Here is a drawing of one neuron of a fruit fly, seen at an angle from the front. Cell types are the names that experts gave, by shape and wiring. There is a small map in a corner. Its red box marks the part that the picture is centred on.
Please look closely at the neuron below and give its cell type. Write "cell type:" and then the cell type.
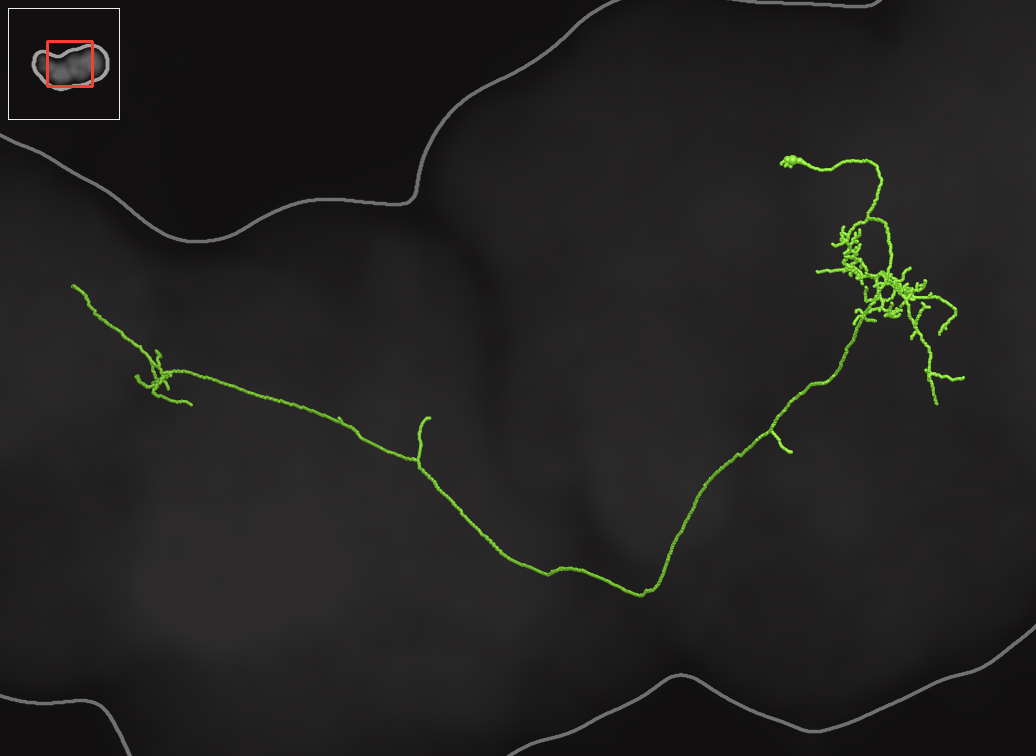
cell type: DNp17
